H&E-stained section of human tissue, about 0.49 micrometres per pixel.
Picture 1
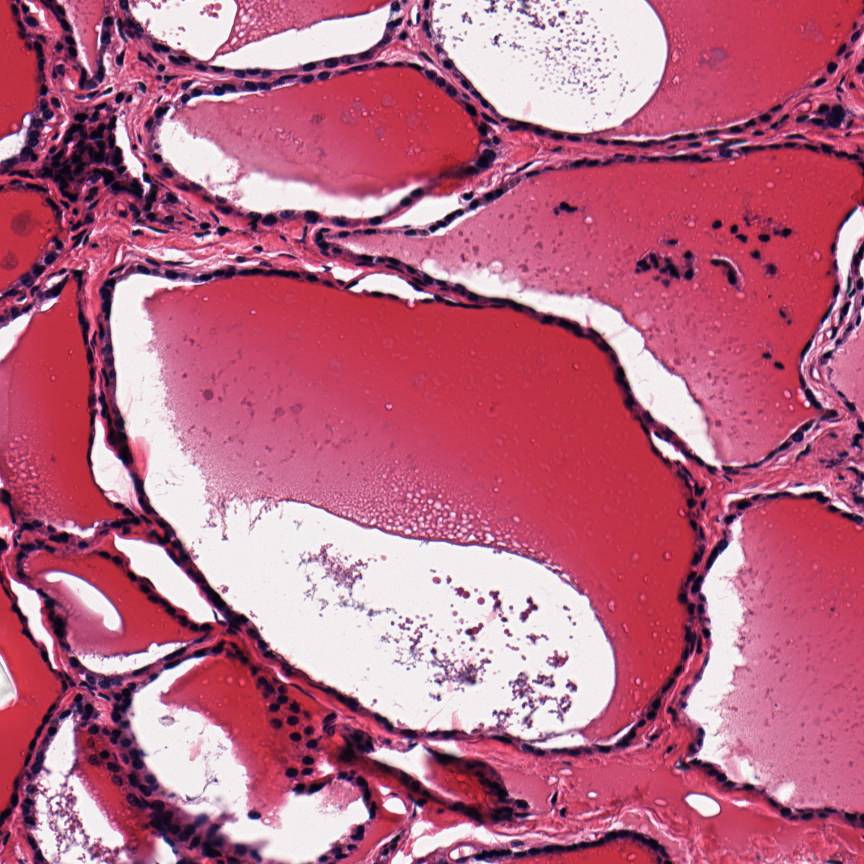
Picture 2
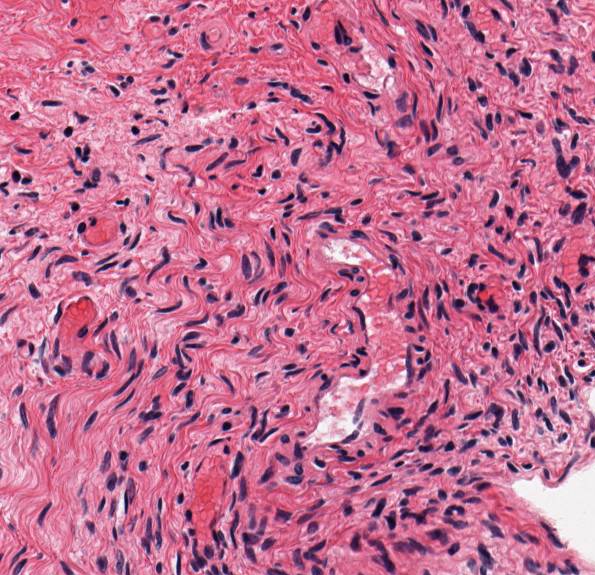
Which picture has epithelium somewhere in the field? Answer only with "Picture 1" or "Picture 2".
Picture 1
